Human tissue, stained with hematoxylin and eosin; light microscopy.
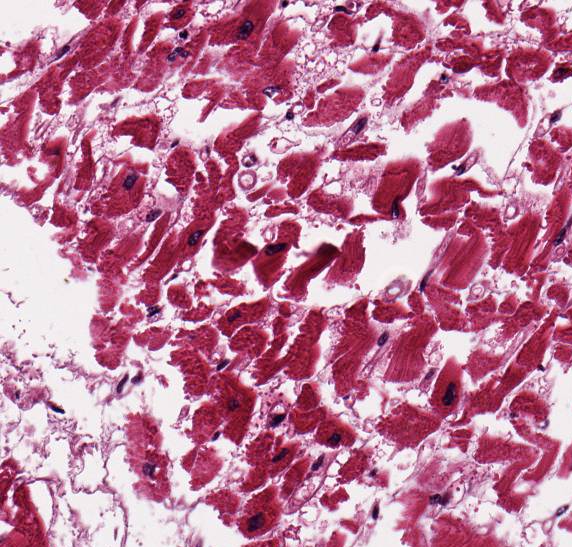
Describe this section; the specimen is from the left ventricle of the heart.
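Muscle fibres take up most of the field, with irregular clear spaces separating them. They run in varied directions, so you catch some cut lengthwise and some across. Their cytoplasm stains a deep red-pink. And many of them come out as short, blunt-ended segments rather than long continuous strands.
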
